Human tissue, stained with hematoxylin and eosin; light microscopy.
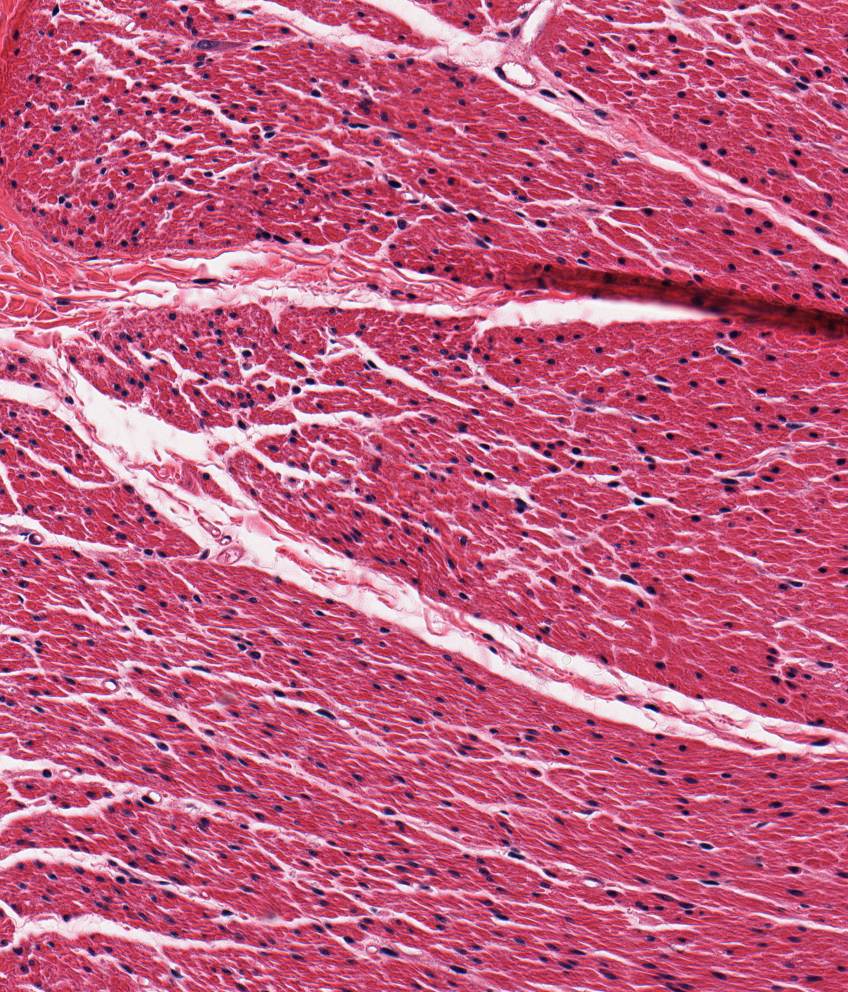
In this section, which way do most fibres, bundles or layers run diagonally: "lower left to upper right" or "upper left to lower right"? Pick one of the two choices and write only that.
Upper left to lower right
